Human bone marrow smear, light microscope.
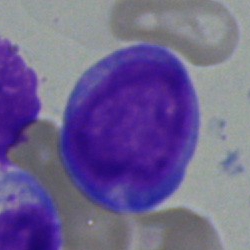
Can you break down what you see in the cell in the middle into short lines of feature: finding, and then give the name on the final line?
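Outline: round to slightly oval, smooth
Chromatin: fine texture, no coarse dark clumps
Cytoplasm: thin rim around nucleus
Colour: cytoplasm deep blue
Cell: blast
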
